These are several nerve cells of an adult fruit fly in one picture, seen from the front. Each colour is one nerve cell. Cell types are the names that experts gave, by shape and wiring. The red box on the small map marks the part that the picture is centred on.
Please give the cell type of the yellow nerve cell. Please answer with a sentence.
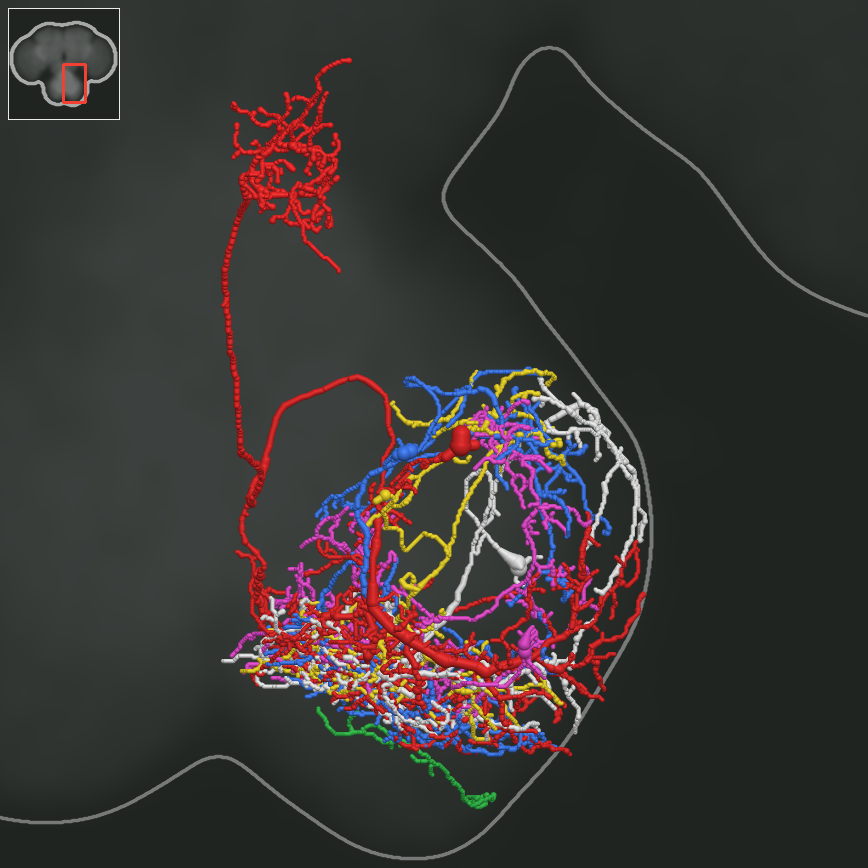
The cell type is IN08A021.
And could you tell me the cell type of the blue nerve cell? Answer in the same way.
The cell type is INXXX194.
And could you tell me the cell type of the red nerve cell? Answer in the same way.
The cell type is ANXXX041.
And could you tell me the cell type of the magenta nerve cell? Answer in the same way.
The cell type is IN13A058.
